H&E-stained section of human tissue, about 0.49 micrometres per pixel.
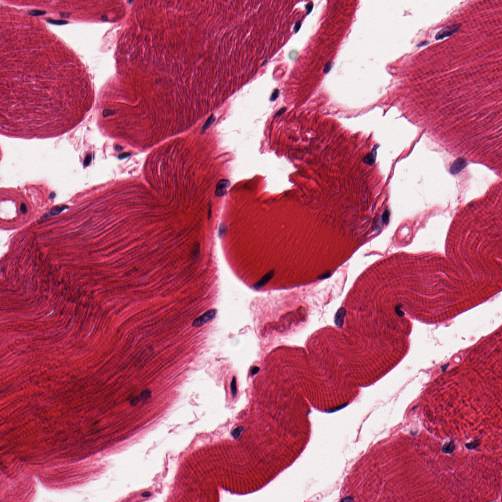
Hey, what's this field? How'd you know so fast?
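This looks to me like skeletal muscle. Many fibres show fine, regular cross-striations, and the small, dark, flattened nuclei sit at the fibre edges.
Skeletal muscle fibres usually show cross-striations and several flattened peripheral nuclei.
A lower-right fibre zigzags tightly; between fibres, sparse pale wispy connective tissue holds scattered small nuclei.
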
